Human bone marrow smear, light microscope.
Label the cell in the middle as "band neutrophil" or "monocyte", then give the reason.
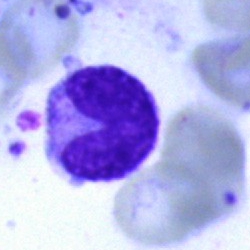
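Band neutrophil is the answer here. Start with the cytoplasm: it is pale lilac, and there is not much of it compared with the nucleus.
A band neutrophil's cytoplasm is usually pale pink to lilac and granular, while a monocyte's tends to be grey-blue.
Now look at the chromatin, which is dark purple and coarsely clumped.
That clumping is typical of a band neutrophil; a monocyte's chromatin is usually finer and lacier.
Notice too the deep notch in the nucleus, opening toward the left.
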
